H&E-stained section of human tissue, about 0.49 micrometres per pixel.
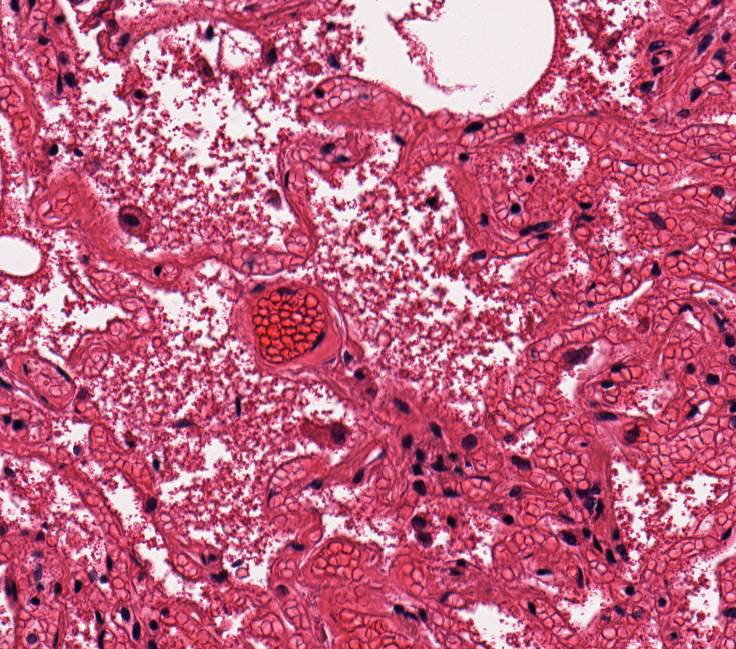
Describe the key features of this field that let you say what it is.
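The structure is the alveolus. Thin, winding tissue strands outline irregular spaces throughout the field.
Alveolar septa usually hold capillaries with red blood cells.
Here the strands are distended by tightly packed red cells pressed into polygons.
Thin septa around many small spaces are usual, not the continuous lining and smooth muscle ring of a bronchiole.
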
